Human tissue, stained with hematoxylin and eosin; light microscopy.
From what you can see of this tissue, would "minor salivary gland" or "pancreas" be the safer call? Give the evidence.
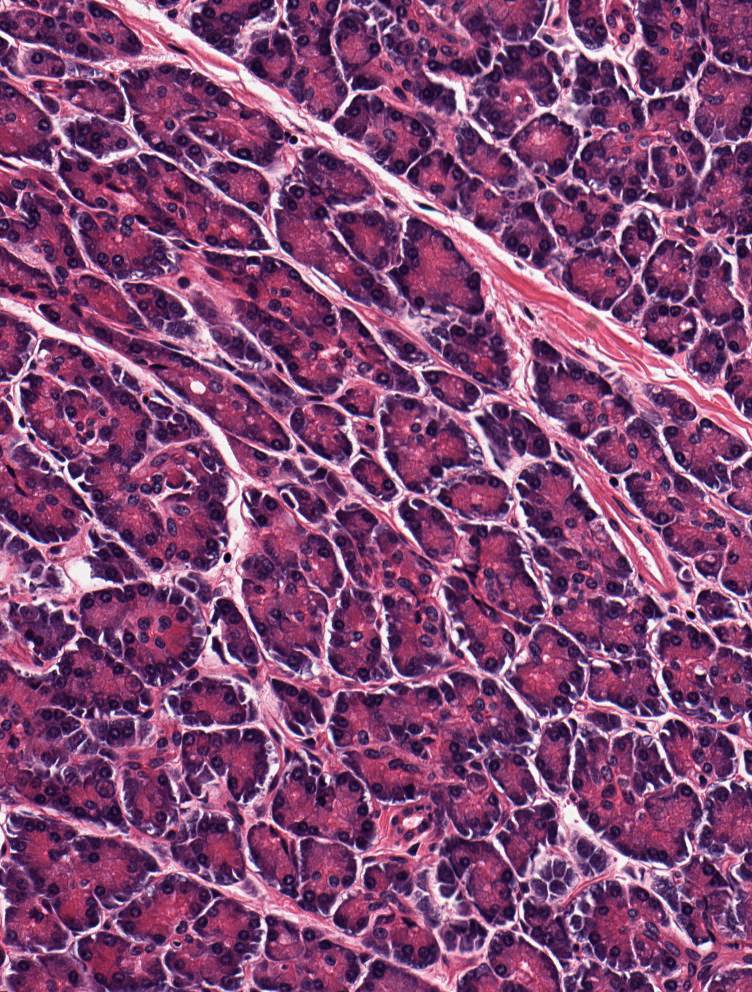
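This is pancreas.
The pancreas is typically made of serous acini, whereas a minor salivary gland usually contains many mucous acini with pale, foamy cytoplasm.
Here closely packed acini fill the field in lobules bounded by thin fibrous septa, their cells purple and basophilic at the base, pink and eosinophilic toward the acinar centre, with round, dark basal nuclei.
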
